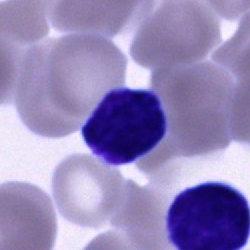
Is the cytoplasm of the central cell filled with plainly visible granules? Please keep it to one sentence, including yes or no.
No, no granules can be seen in the cytoplasm of this cell.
